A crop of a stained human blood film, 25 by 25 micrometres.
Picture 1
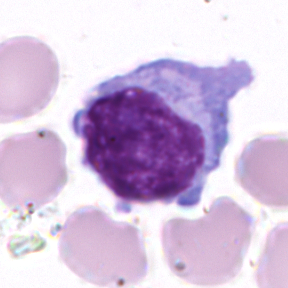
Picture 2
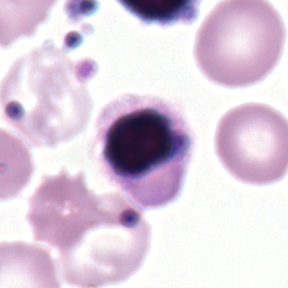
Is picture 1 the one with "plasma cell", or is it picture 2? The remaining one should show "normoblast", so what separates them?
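Picture 1 is the plasma cell; picture 2 is the normoblast. In picture 1 the chromatin is dark purple and clumped, with small paler patches between the clumps, while in picture 2 it is dense and very dark purple.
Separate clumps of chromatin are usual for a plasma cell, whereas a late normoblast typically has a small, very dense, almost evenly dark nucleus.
The normoblast's cytoplasm is pale lilac-pink and widest below and to the right of its nucleus, which sits off-centre toward the upper left.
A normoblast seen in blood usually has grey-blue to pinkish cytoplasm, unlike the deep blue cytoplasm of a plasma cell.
The plasma cell itself has an irregular outline with a broad pointed extension of cytoplasm toward the upper right, and a single rounded nucleus without lobes, about 11 by 9 micrometres, in which no distinct nucleolus stands out.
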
